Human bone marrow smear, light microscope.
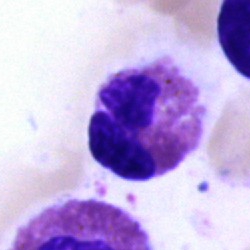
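Eosinophil, the cell at the centre of this stained marrow smear. First, the outline is roughly round. Second, the chromatin is dense, dark purple and clumped. Third, the pale lilac-pink cytoplasm lies mostly on the right side and is filled with fine granules.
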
